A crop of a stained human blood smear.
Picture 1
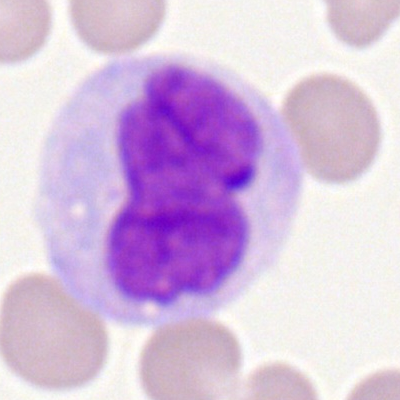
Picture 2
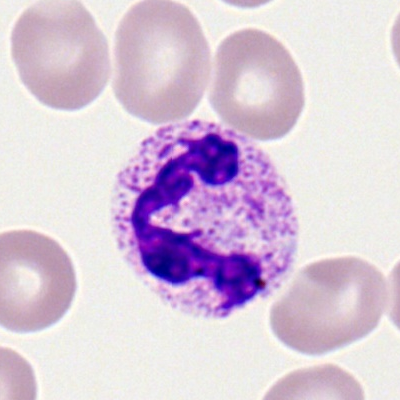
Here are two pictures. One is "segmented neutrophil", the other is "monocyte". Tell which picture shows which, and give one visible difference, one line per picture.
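Picture 1: monocyte. A few small clear vacuoles lie in the cytoplasm on the left side.
Picture 2: segmented neutrophil. No vacuoles are seen in the cytoplasm.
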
